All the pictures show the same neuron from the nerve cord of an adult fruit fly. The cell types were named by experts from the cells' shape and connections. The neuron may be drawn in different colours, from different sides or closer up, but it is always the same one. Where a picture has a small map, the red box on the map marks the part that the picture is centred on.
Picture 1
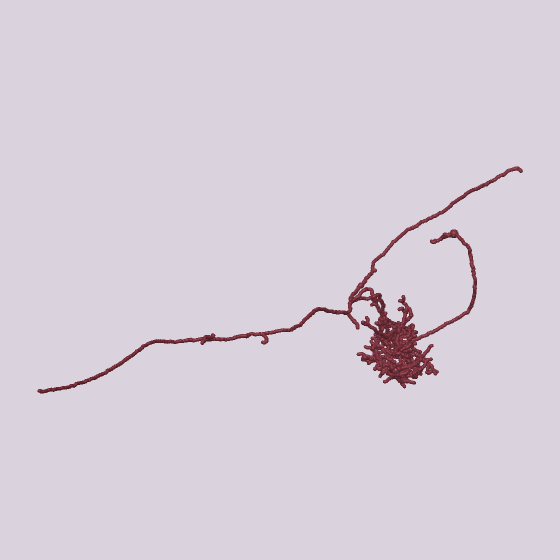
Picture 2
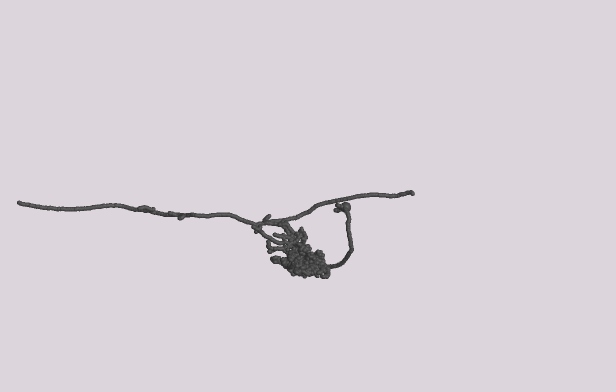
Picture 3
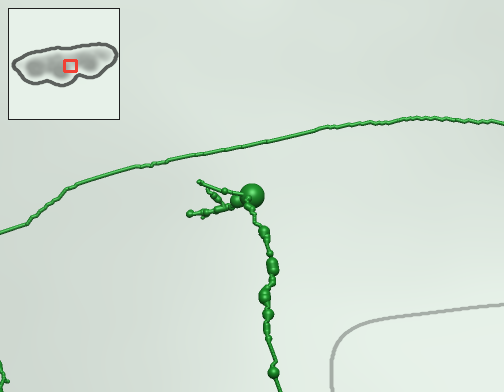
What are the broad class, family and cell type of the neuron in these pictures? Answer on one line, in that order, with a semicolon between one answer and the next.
ascending neuron; hemilineage 01B; AN01B011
